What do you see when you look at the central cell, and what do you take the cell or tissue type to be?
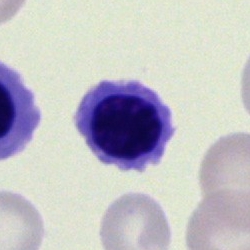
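Outline roughly round; edge finely irregular and bumpy. Chromatin dark, dense. Nucleus occupies most of cell; moderate rim of cytoplasm all the way round. No distinct cytoplasmic granules. Cell: erythroblast.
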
